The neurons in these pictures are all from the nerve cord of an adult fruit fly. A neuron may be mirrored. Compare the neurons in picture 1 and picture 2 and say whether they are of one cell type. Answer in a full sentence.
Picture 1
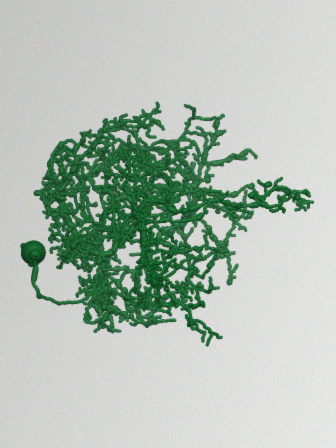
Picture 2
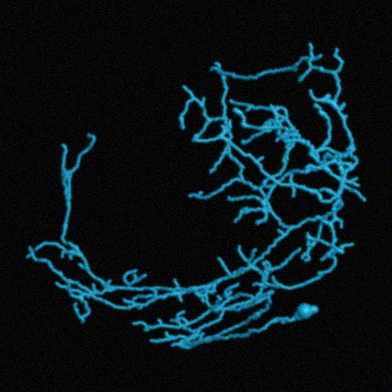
They are of different cell types.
